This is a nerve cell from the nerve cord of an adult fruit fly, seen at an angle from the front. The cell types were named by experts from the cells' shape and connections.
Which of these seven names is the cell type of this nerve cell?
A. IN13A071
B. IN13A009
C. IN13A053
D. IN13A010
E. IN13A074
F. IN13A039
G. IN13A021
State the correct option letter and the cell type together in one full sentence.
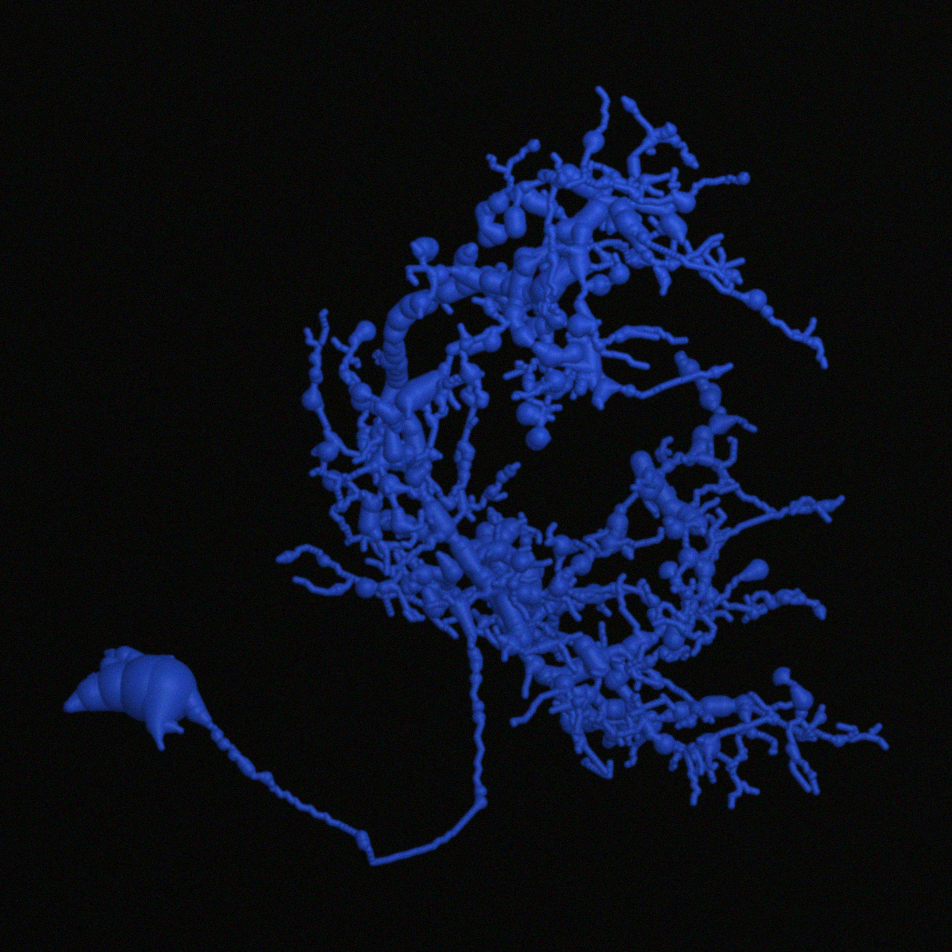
The cell type assigned to the nerve cell is IN13A021, under option G.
